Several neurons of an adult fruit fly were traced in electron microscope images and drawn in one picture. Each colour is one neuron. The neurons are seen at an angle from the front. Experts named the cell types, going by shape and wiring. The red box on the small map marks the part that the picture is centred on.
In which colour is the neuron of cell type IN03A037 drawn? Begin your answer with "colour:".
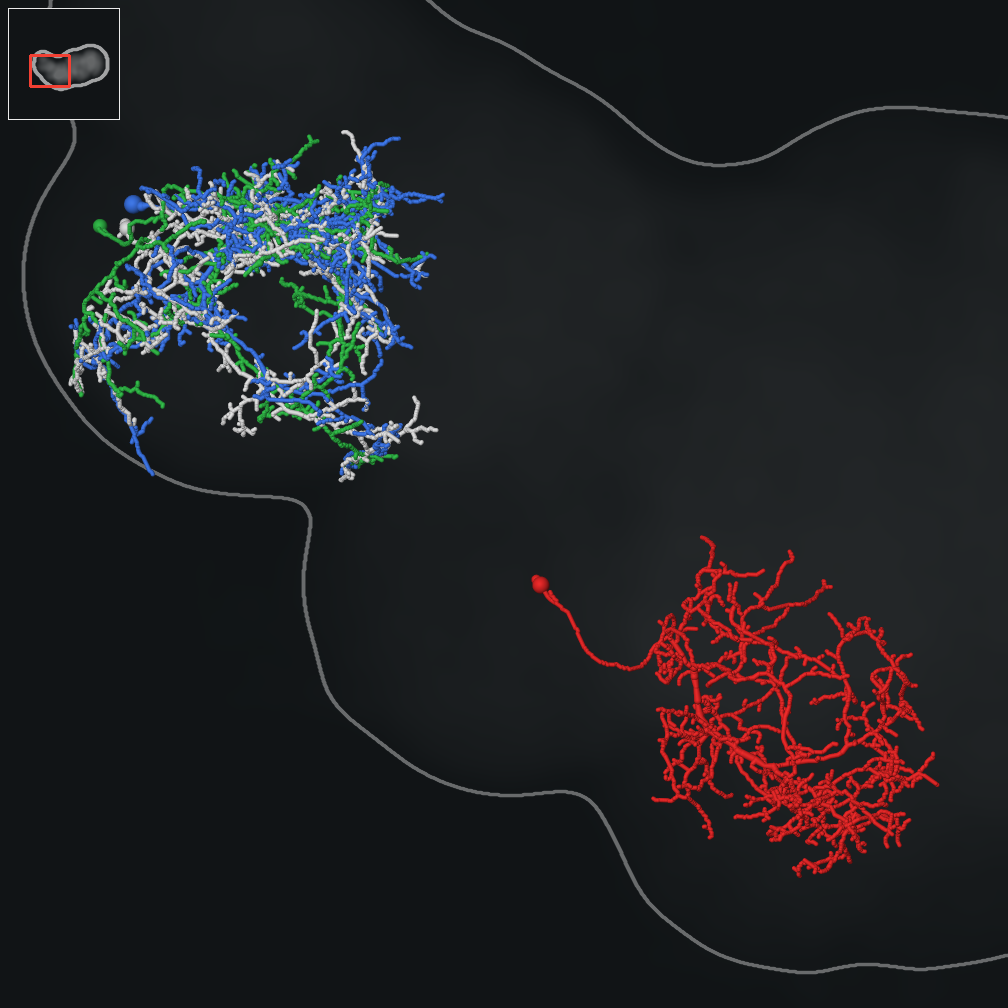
colour: blue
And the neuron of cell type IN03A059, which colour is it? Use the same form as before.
colour: green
